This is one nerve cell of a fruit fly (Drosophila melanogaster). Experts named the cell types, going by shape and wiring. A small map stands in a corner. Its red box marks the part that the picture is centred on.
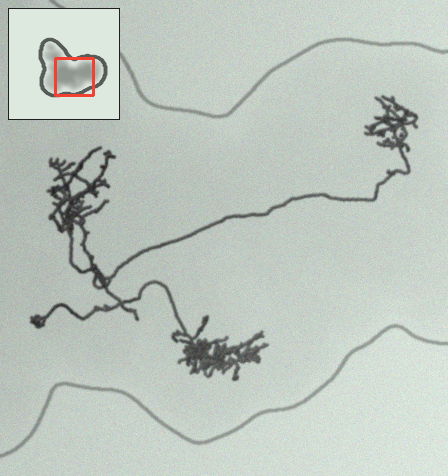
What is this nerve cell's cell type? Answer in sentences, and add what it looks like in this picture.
The cell type is SLP455. Its broad class is central-brain intrinsic neuron. The picture shows dozens of branch ends. As drawn here it is wider than it is tall.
